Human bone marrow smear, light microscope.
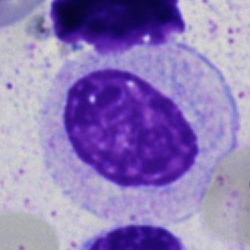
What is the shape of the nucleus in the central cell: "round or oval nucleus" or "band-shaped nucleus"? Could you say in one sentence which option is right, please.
The cell carries one compact nucleus of round or oval shape.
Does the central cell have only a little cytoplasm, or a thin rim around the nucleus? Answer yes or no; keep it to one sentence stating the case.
No, around the nucleus lies a wide area of cytoplasm.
